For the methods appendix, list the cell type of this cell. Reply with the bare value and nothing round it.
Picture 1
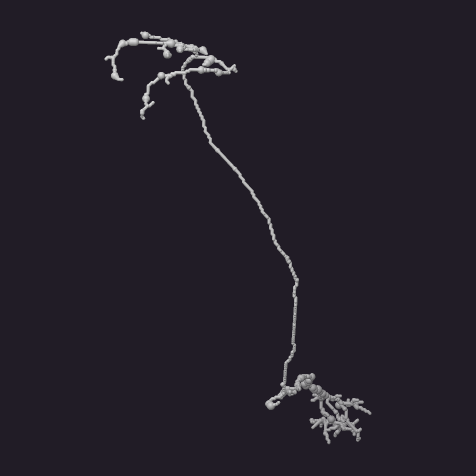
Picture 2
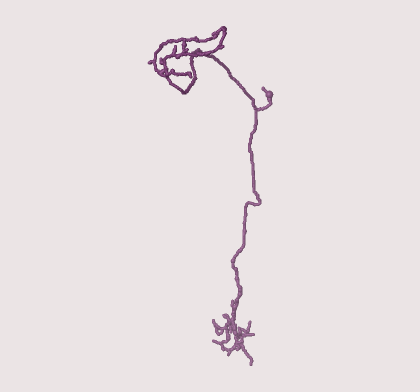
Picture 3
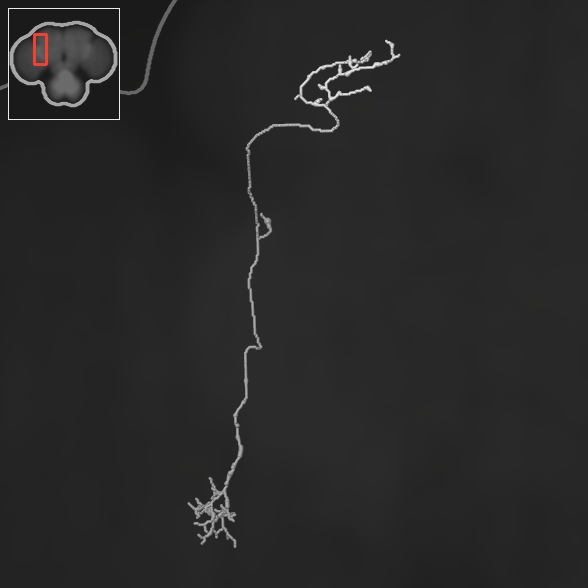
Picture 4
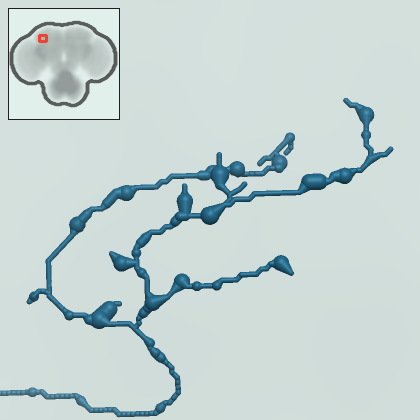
LC10c-2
